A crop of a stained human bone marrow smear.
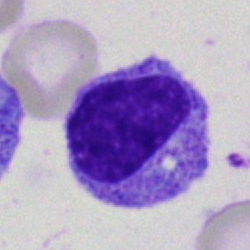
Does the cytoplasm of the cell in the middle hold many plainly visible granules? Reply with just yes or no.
Yes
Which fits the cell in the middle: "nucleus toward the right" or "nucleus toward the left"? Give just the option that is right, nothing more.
Nucleus toward the left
